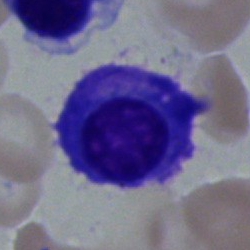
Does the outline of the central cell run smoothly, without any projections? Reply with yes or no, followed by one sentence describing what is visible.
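No. The cell outline is roughly round with a finely irregular, bumpy edge.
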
